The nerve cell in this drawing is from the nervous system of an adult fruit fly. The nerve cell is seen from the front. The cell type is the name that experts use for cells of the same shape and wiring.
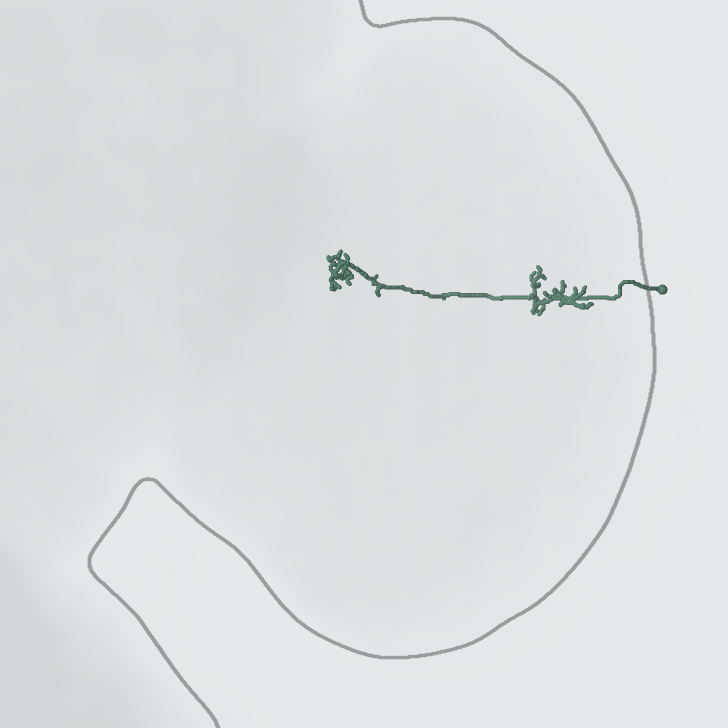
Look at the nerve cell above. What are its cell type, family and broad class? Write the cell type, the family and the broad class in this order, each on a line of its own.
Tm5Y
Tm
optic-lobe intrinsic neuron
